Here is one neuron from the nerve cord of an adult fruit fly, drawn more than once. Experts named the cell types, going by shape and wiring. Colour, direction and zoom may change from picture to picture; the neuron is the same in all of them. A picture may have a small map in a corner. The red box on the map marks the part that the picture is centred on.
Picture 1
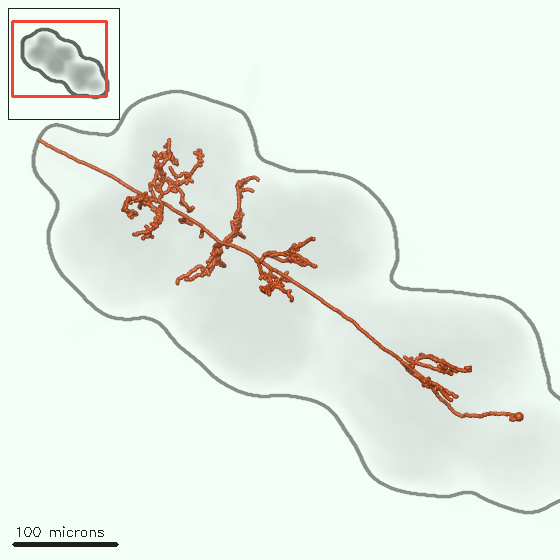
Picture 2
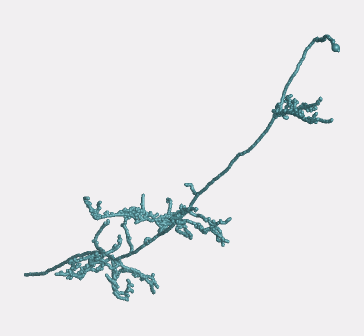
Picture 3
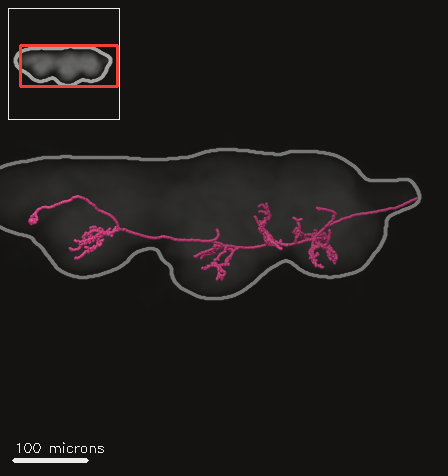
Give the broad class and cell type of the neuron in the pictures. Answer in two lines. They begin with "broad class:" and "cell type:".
broad class: ascending neuron
cell type: ANXXX151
